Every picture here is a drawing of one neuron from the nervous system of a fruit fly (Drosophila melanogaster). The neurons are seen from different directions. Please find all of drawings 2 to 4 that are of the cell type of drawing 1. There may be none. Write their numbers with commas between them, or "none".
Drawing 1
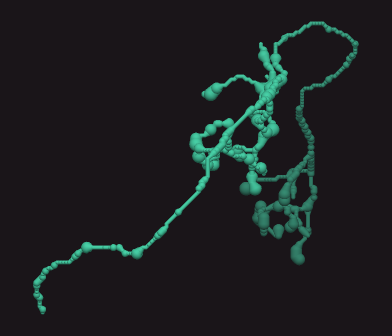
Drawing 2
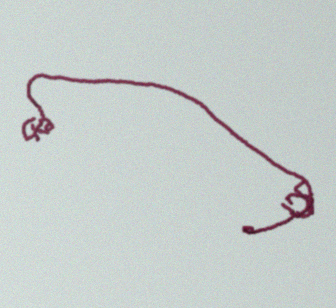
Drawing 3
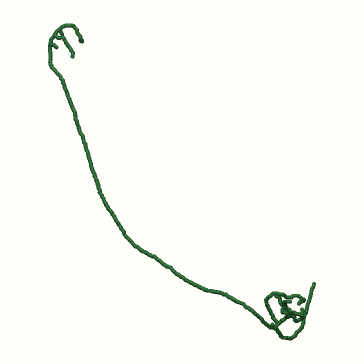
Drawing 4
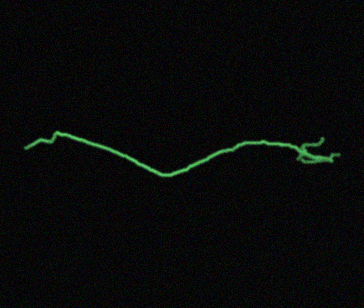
4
